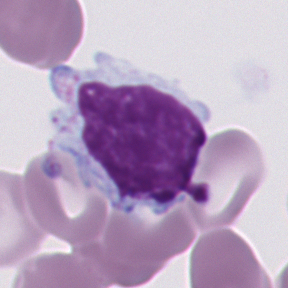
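Large granular lymphocyte. Its outline is irregular, with many small rounded bulges along the upper and left edges. The nucleus is a single unlobed mass with an angular outline, and a small dark knob juts from its lower right edge. The pale blue cytoplasm is widest on the left side of the cell.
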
